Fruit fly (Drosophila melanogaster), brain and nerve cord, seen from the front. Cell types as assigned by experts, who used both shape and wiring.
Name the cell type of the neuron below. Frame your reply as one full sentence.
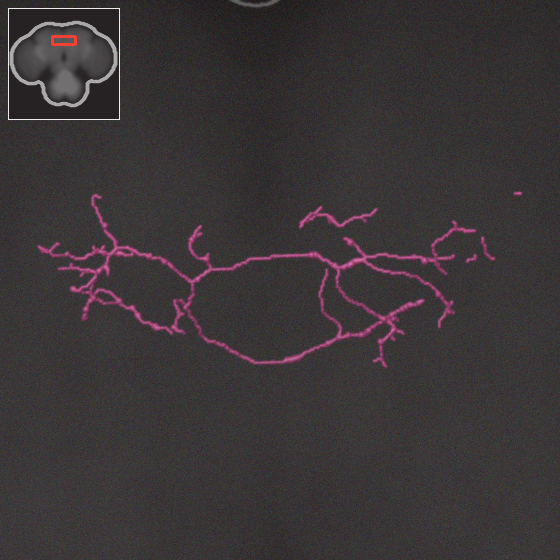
This neuron is recognized as the cell type CL228.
